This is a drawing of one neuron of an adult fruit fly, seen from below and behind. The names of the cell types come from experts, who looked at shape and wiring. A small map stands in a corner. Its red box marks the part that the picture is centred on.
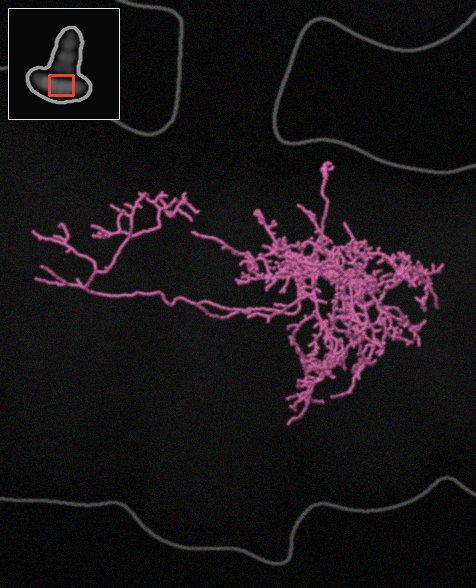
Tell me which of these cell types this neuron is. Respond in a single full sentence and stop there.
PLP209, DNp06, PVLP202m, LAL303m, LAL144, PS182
This neuron is a cell of type PLP209.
